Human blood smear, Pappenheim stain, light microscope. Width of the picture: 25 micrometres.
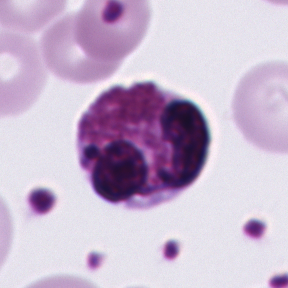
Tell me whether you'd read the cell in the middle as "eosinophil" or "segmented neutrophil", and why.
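The cell is an eosinophil. Coarse pinkish-red granules pack its cytoplasm between and above the nuclear lobes.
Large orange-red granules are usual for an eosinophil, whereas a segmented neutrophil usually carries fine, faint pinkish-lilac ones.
Its nucleus has two large lobes, one along the right edge and one at the lower left, both with dense dark purple chromatin.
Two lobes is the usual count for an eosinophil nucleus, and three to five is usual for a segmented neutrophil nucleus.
The cell measures about 11 micrometres across.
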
